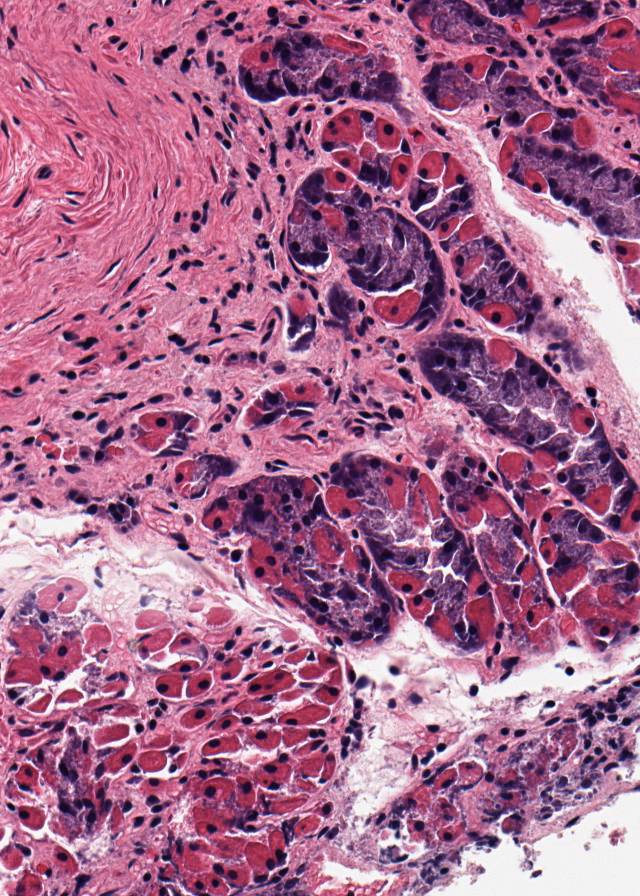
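Stomach: closely packed glands fill most of the field; the upper left corner holds dense pink fibrous tissue in wavy, curving bundles. Look for large rounded parietal cells, bright pink with a single central dark nucleus, and the clusters of purple, granular chief cells between them.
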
